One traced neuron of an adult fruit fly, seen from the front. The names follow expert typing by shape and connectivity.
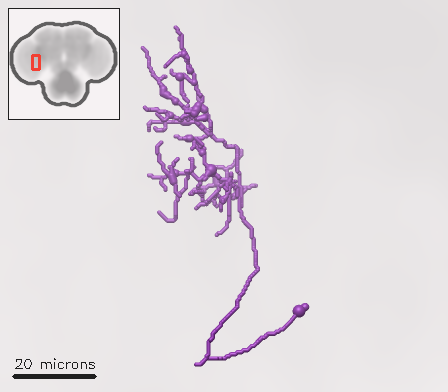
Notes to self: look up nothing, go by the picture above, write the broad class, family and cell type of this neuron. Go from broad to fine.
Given: optic-lobe intrinsic neuron; Cm; Cm3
